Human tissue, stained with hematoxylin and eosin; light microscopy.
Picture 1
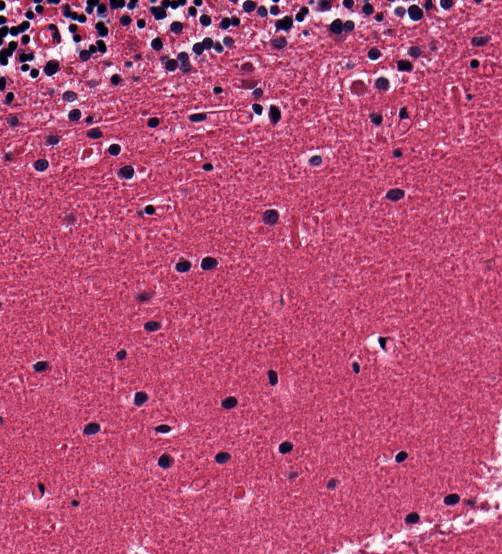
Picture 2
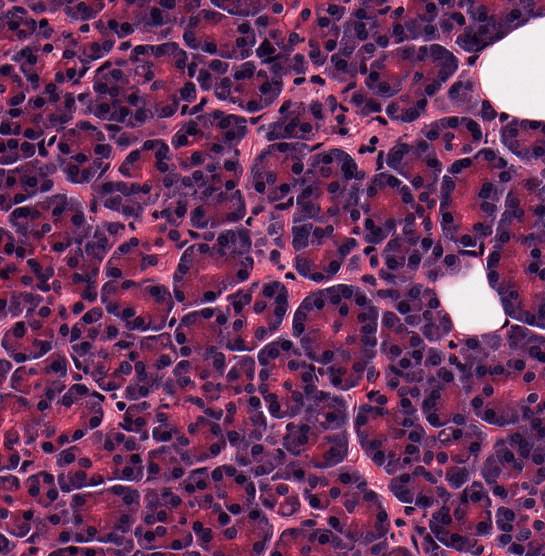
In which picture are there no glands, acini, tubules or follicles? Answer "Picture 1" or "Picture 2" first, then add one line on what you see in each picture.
Picture 1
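What picture 1 shows: No epithelium or glands are present anywhere in the field.
What picture 2 shows: The whole field is filled with closely packed rounded acini.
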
